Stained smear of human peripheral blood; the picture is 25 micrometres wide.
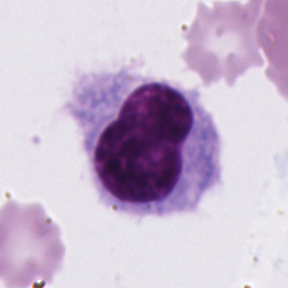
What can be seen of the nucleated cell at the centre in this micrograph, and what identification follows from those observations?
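See how ragged and fuzzy the edge is; the outline is quite irregular. Shallow indentations on opposite sides of the nucleus make it look two-lobed, no nucleoli show, and the cytoplasm is faintly mottled without distinct coarse granules. It's a hairy cell.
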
